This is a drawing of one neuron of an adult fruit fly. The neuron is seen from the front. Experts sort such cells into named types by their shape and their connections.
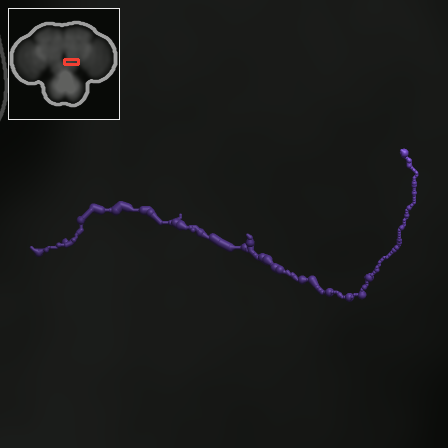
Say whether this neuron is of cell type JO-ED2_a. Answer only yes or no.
yes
